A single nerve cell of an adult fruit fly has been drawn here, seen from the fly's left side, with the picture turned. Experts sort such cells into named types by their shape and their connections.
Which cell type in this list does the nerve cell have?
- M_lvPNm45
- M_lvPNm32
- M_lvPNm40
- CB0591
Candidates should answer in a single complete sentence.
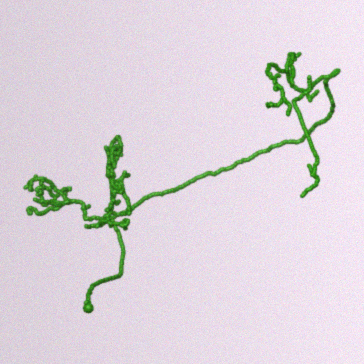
Under cell type classification, the nerve cell is M_lvPNm32.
